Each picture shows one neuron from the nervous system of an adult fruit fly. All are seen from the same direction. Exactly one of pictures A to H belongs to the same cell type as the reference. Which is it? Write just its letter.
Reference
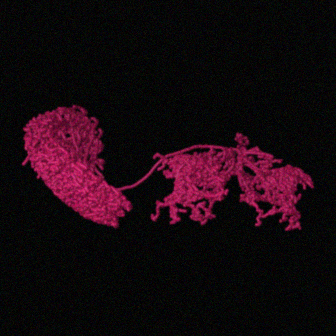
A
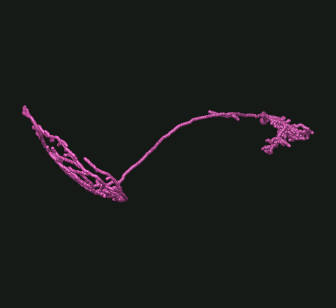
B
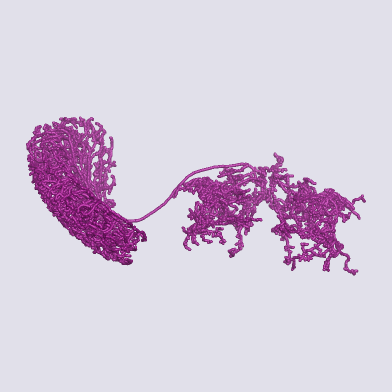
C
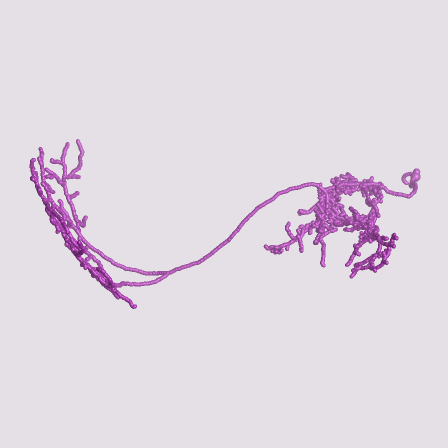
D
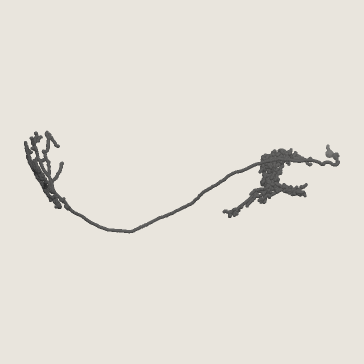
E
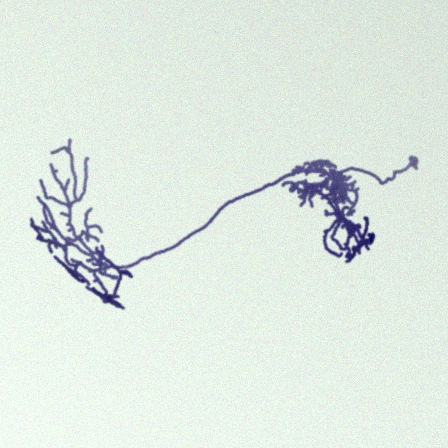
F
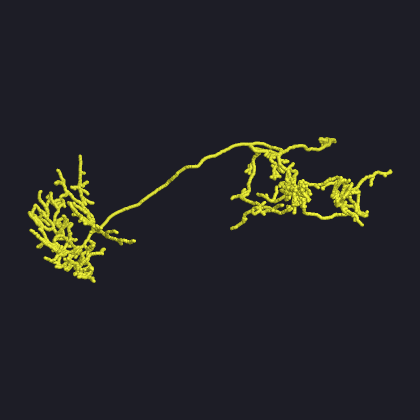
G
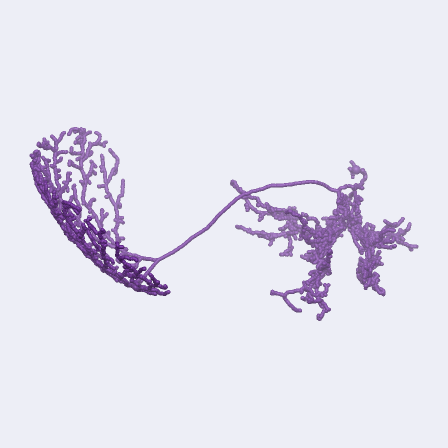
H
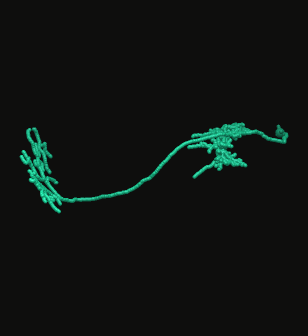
B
